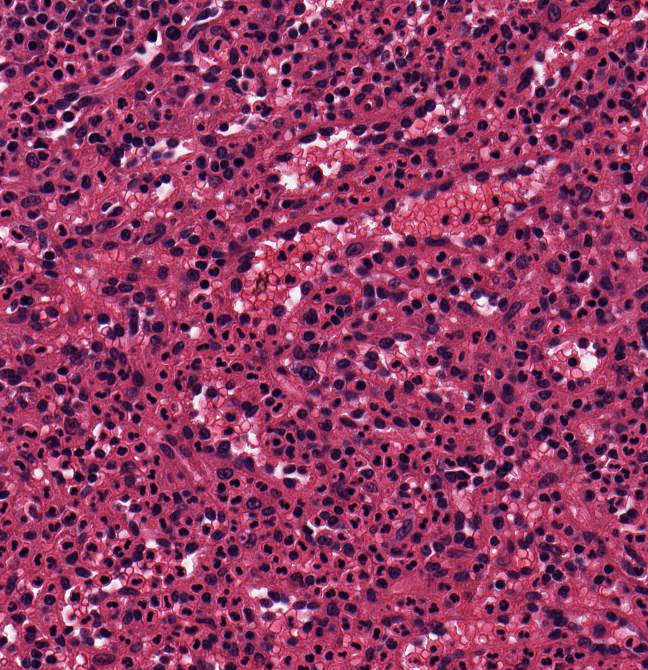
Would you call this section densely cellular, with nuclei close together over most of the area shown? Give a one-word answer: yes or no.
Yes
